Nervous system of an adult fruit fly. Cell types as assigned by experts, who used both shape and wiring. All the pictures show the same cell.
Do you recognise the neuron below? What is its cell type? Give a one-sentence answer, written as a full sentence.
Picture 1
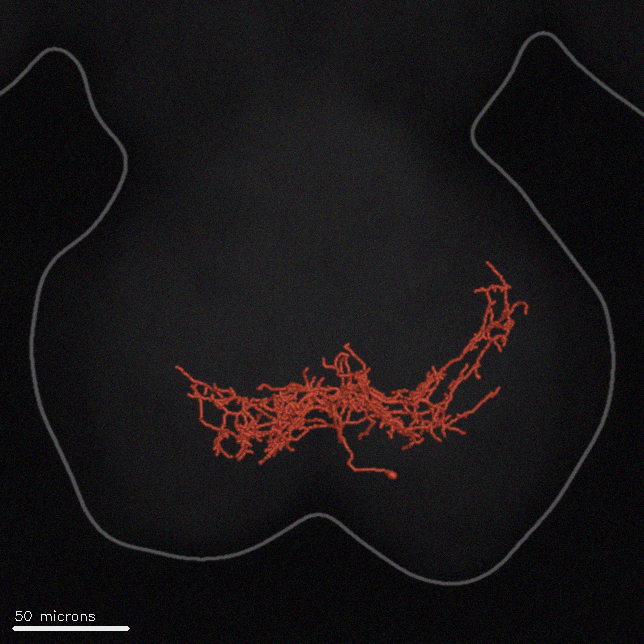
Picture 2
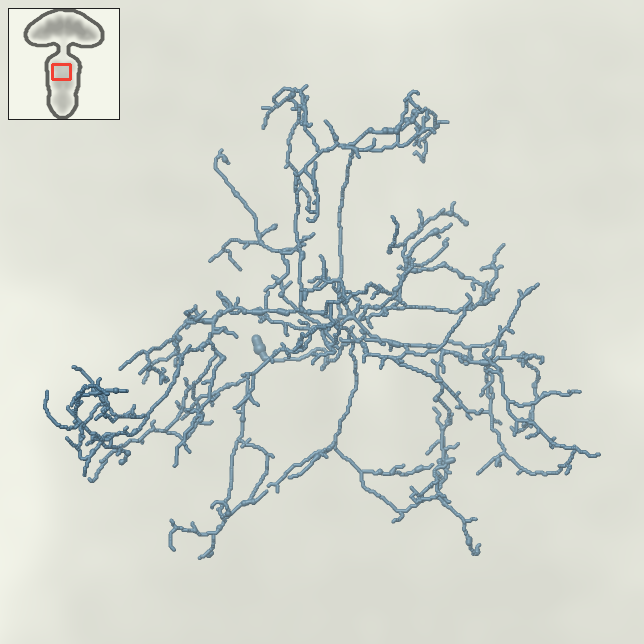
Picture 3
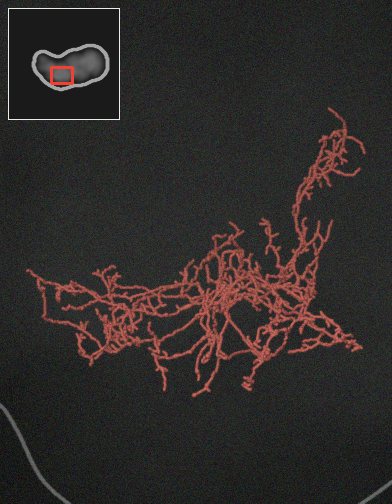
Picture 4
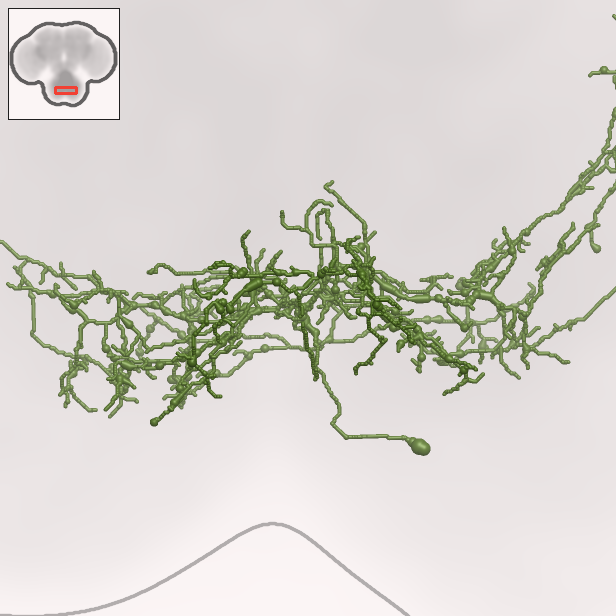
Under cell type classification, the neuron is IN00A045.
